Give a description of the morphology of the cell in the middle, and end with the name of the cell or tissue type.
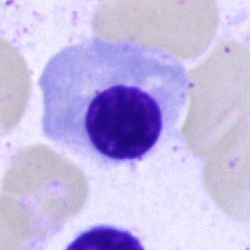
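Look first at the nucleus: its chromatin is dark purple and tightly condensed, and you won't find a nucleolus anywhere in it. Now move out to the cytoplasm, which is plentiful and a pale grey-blue. Search it as carefully as you like; it holds no granules you can see. This cell is an erythroblast.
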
